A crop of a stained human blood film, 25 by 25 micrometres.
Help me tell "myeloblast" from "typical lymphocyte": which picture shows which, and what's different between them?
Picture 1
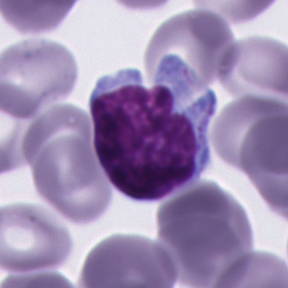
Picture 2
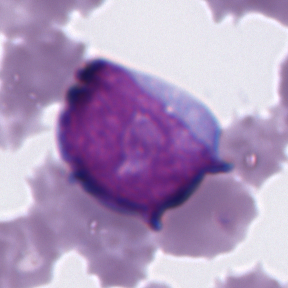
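The first picture is a typical lymphocyte, the second a myeloblast. In the lymphocyte the chromatin is dark purple and coarsely clumped, with paler streaks between the clumps; in the myeloblast it is finely textured and evenly spread. The myeloblast nucleus also has a paler irregular area near its centre. Lymphocyte cytoplasm is scant and pale greyish blue, lying mainly above and to the right of the nucleus; the myeloblast has a narrow pale blue crescent on its upper right side. Lastly, the lymphocyte's lower edge is smooth and rounded, formed by the nucleus, while the myeloblast has small pointed projections on its lower and right edges.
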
